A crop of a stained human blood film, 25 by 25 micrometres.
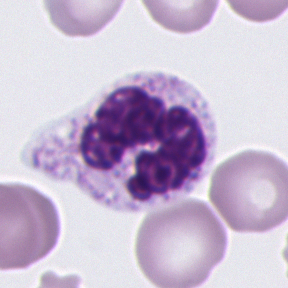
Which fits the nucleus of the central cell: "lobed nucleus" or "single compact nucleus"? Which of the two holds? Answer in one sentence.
The cell's nucleus is segmented into two or more lobes.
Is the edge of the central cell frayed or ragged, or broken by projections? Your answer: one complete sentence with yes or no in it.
Yes, the outline of the cell is rough.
